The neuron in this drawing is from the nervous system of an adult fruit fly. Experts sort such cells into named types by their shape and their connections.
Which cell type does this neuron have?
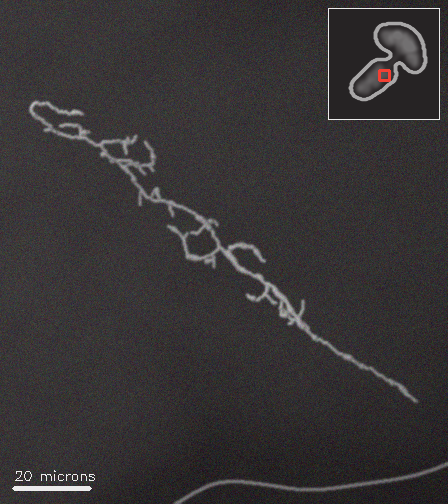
LgLG5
